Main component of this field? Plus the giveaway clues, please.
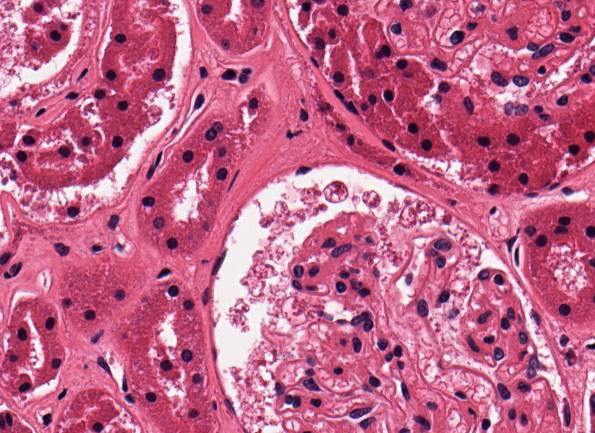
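Here the tissue is the cortical labyrinth of the kidney. Marker one: a single glomerulus in the lower centre-right, cut tubules on its other sides.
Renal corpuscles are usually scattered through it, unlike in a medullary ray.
Marker two: tubules lined by one layer of cuboidal cells with deeply eosinophilic, granular cytoplasm.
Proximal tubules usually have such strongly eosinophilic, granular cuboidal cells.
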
